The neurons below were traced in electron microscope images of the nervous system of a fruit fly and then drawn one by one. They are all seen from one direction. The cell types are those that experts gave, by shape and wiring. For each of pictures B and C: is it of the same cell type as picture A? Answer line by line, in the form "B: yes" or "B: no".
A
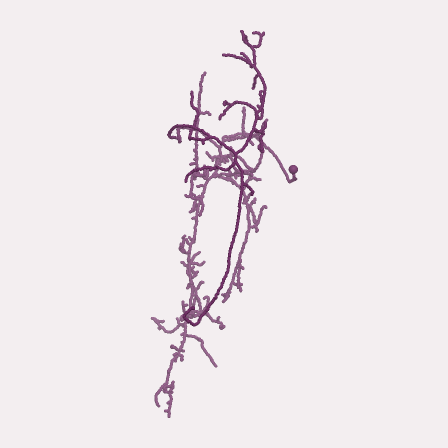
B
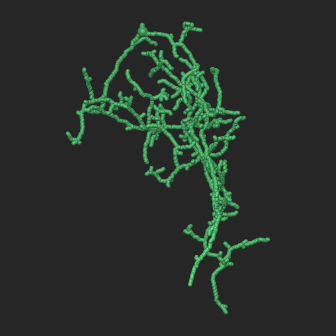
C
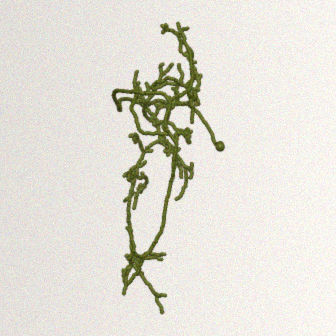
B: no
C: yes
